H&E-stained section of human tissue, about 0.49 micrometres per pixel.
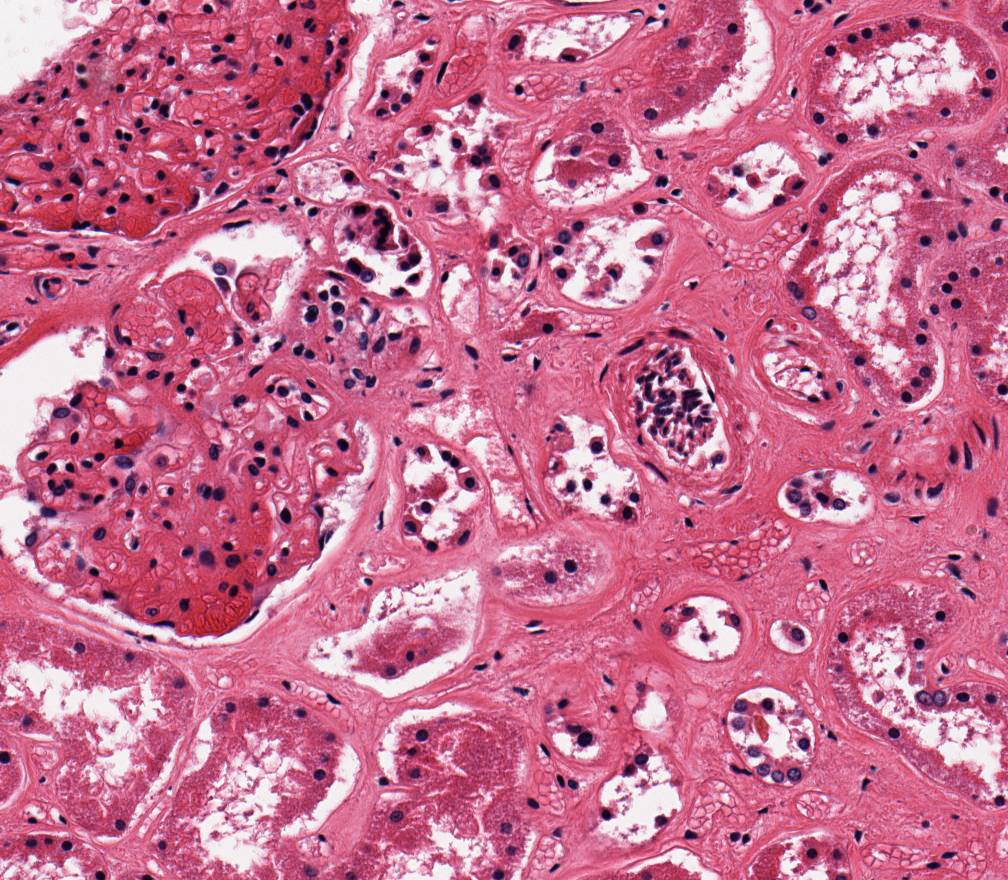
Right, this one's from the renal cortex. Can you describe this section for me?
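Tubules in cross and oblique section make up most of the field. Lining cells: many with cytoplasm full of small clear vacuoles, foamy and bubbly. Nuclei small, round, dark; one per cell. Thick pink band at the outer edge of many tubules.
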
